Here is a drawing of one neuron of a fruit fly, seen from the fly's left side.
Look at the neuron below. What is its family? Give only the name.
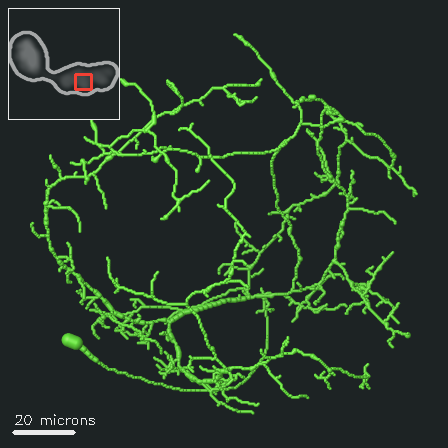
hemilineage 04B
